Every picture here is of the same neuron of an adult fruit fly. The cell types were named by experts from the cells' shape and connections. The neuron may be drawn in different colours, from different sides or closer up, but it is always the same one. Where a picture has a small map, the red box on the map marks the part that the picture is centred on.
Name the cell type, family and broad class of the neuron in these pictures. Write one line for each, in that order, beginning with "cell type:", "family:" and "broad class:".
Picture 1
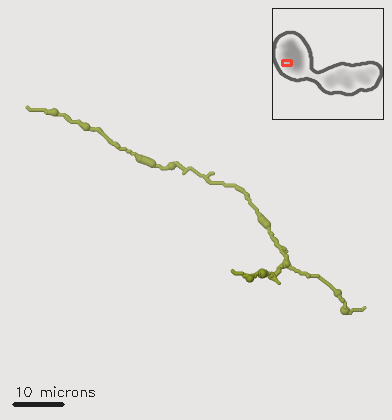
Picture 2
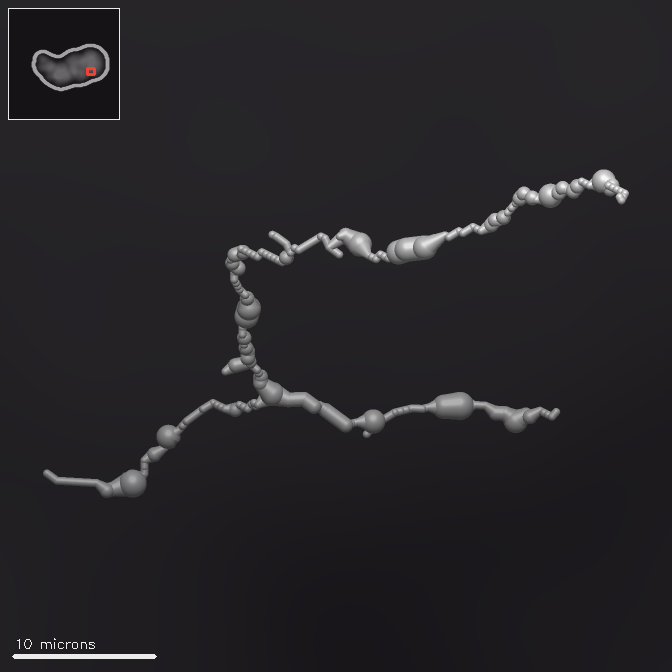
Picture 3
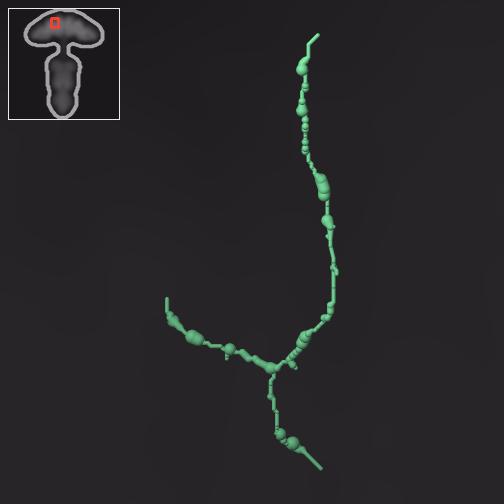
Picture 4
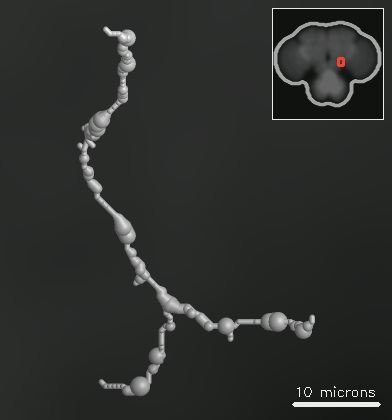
cell type: JO-DA
family: class mechanosensory
broad class: sensory neuron entering the brain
